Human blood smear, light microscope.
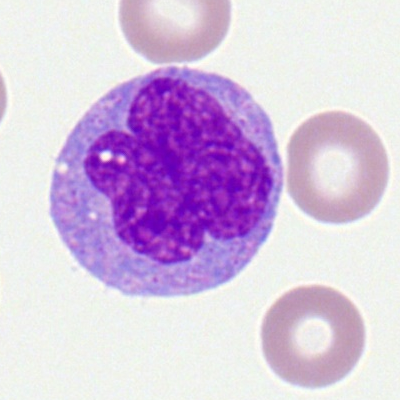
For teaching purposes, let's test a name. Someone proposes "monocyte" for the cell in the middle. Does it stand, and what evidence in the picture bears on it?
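See the nucleus first: it is folded into several irregular lobes, and no nucleoli are visible.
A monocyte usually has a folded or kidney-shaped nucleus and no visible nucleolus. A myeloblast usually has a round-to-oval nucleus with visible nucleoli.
So monocyte fits, and myeloblast does not. The pale grey-blue cytoplasm also speaks for monocyte.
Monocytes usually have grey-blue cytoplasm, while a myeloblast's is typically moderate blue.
Otherwise, the outline is round and smooth, fine pinkish-purple granules are scattered through the cytoplasm, and a few small clear vacuoles lie on the left side.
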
